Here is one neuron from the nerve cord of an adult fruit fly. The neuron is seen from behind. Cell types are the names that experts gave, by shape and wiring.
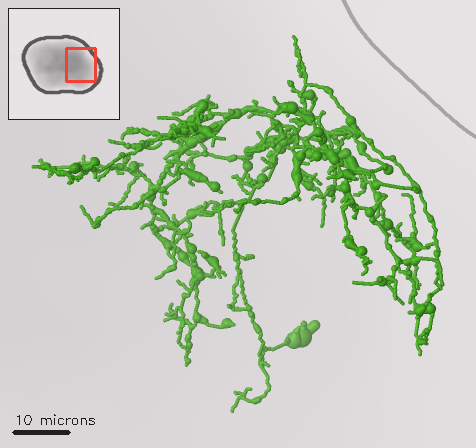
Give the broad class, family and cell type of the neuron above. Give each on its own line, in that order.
nerve-cord intrinsic neuron
hemilineage 08A
IN08A032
